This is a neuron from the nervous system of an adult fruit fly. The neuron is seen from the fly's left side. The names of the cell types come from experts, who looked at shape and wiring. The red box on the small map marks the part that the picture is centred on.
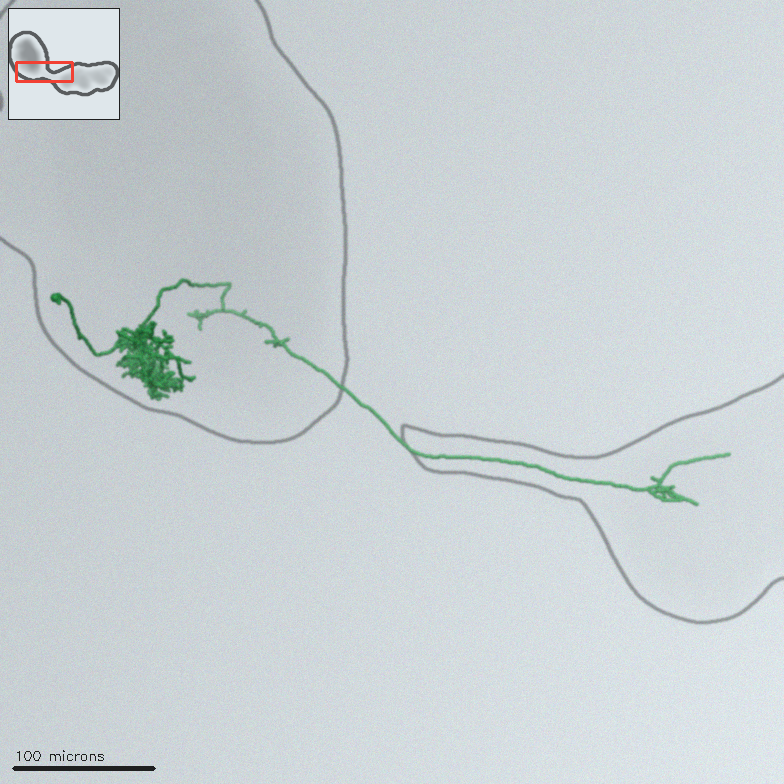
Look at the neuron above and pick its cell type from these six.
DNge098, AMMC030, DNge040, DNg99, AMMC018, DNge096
DNge096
